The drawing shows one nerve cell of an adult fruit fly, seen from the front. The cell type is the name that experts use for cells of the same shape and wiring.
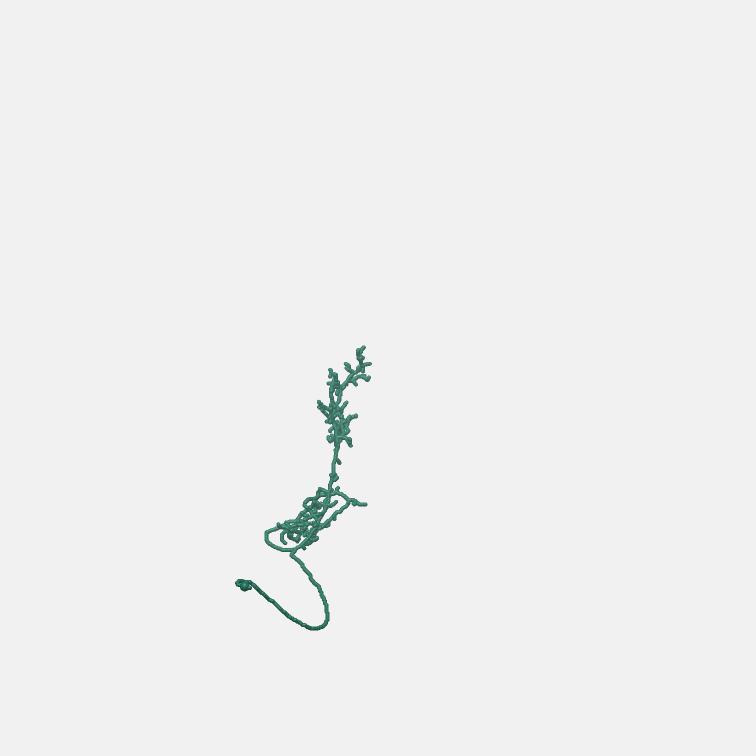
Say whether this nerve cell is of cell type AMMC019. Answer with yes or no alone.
no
